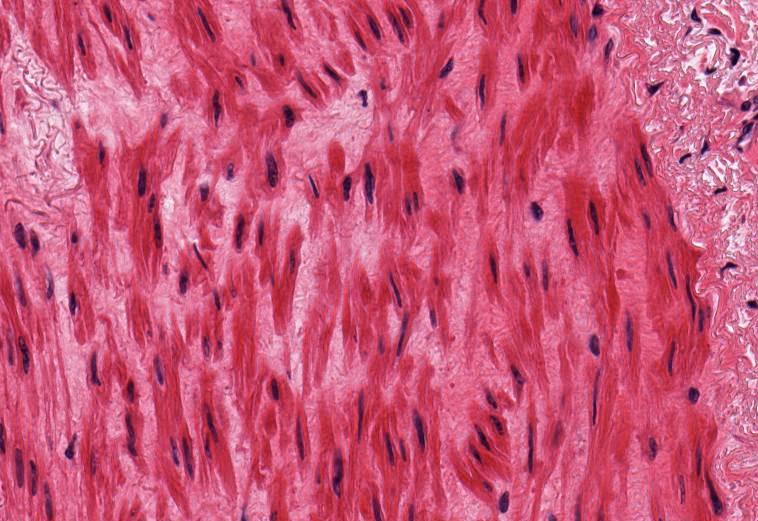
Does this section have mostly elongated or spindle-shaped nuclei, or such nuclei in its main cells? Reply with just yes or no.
Yes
